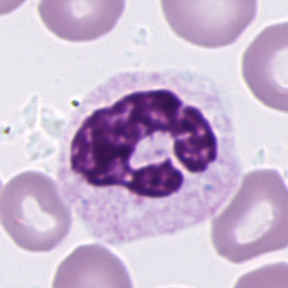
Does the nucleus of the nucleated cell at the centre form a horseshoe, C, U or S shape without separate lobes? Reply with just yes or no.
Yes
